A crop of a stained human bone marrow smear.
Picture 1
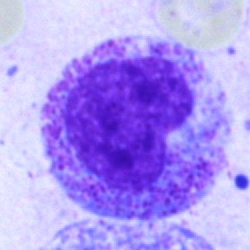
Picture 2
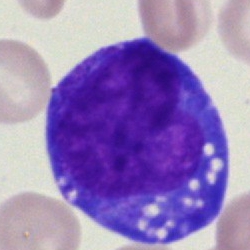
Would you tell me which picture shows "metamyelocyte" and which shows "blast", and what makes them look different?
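Picture 1: metamyelocyte. Picture 2: blast. Outlines: picture 1 round and smooth, picture 2 smooth and oval; neither has projections. Nucleus: picture 1 has a distinct notch on its right side. Chromatin: picture 1 deep purple, darker clumps scattered through paler areas; picture 2 finely stippled, mottled purple, without dense dark clumps.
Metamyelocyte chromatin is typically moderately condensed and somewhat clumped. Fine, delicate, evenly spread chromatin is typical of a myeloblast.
Cytoplasm: picture 1 packed with many reddish-purple granules, pale blue between them; picture 2 deep blue, no granules visible.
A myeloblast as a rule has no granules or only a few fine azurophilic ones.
The cytoplasmic rim in picture 2 is widest at the lower right of the cell. Another granulated cell touches the bottom edge in picture 1.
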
